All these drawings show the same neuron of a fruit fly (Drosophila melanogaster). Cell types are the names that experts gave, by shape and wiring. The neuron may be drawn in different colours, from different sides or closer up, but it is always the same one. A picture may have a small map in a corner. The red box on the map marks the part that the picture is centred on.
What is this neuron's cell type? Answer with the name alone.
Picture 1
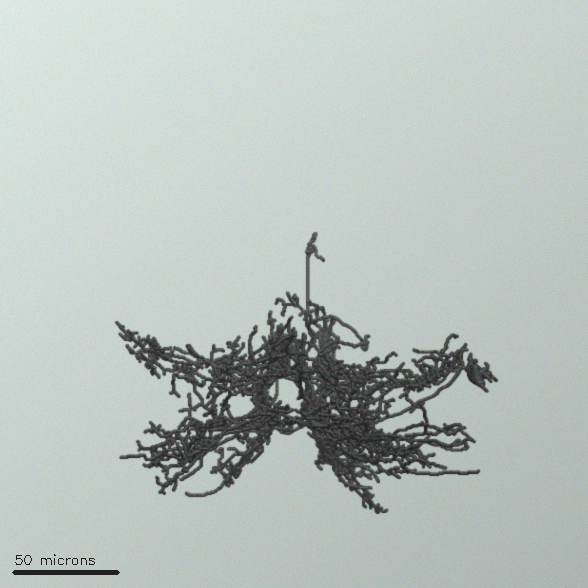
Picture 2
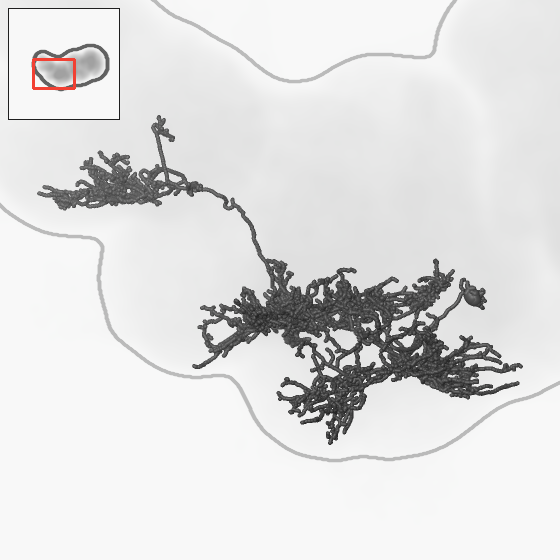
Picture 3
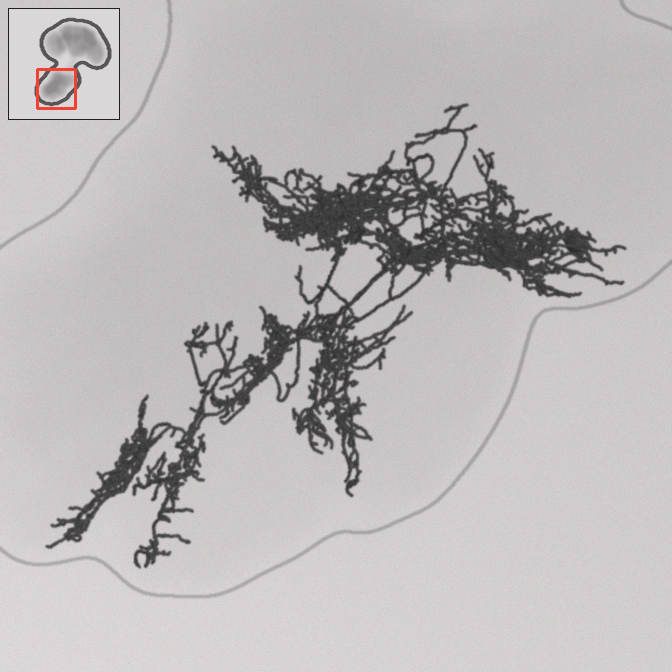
IN05B002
